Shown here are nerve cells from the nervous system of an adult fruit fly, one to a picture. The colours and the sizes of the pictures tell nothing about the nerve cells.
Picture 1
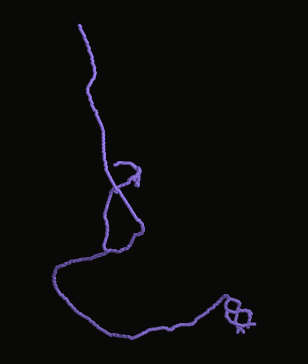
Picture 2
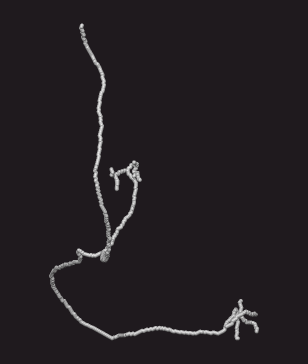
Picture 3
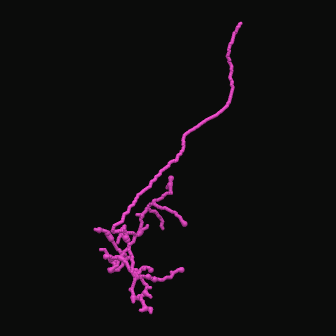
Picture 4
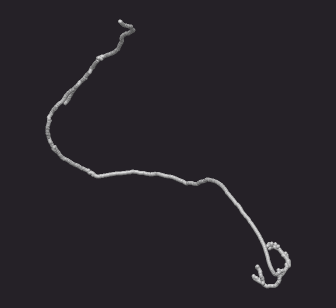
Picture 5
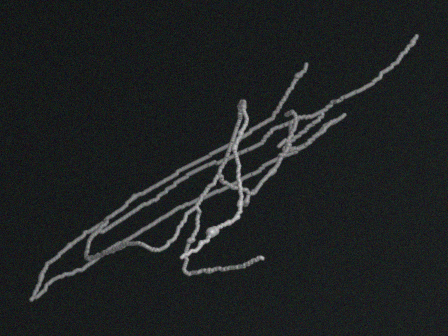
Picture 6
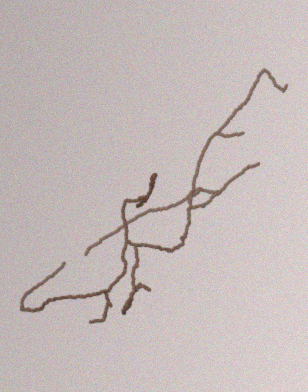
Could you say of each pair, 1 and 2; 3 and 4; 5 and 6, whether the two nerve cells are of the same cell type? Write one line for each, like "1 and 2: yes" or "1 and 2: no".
1 and 2: yes
3 and 4: no
5 and 6: yes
